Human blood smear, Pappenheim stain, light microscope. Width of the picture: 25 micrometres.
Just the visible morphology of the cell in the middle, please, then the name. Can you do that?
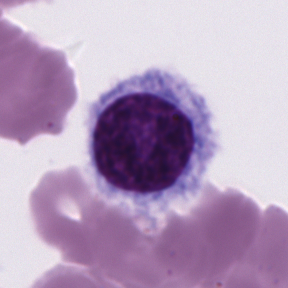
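Overall the cell is round, but its edge is fuzzy and ragged. Within the nucleus, no nucleoli are visible. The cytoplasm is pale blue and contains no distinct red or purple granules. This is a hairy cell.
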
